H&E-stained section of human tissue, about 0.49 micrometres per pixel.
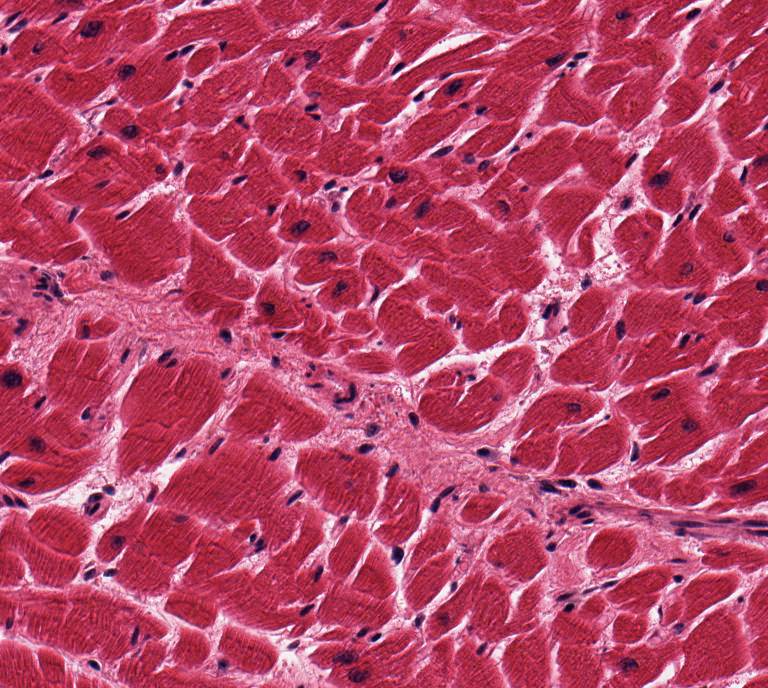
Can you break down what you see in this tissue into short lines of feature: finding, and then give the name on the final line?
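Fibre outline: irregular and angular, with some fibres appearing to branch.
Fibre nucleus: where one shows, a single oval nucleus placed centrally.
Connective tissue: a paler pink, loose band crossing from the middle of the left edge toward the lower right.
Nuclei between fibres: small, dark and elongated, lying in the narrow spaces.
Name: left ventricle of the heart.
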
